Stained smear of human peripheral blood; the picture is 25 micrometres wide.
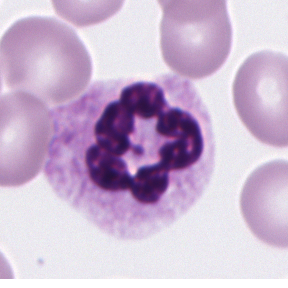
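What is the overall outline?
Roughly round.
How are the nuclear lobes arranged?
Several lobes join in a closed ring around a pale central space.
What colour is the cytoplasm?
Pale pinkish-lilac.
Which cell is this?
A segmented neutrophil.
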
